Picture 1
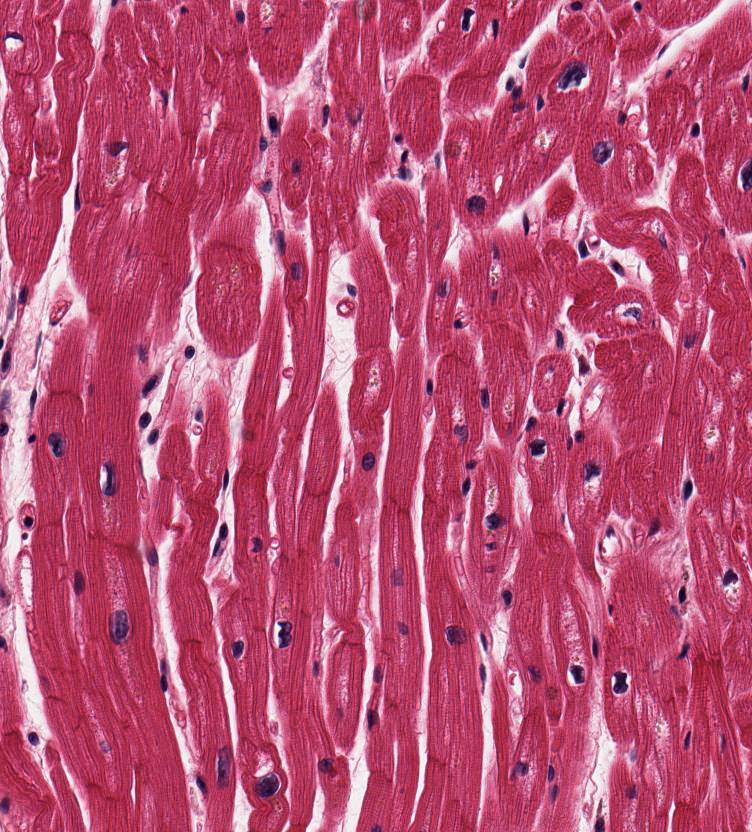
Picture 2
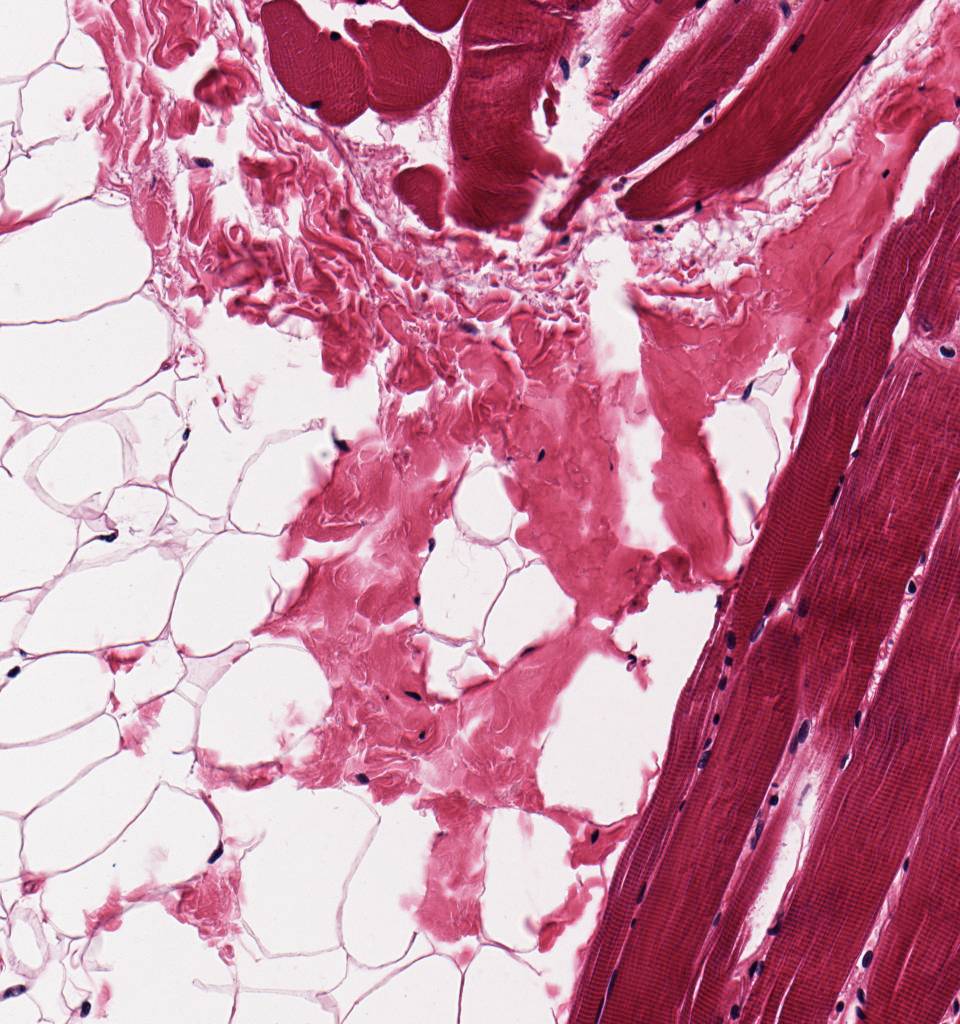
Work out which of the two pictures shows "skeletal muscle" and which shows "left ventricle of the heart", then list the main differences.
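Quickly: picture 1 is left ventricle of the heart; picture 2, skeletal muscle. In the ventricle, long eosinophilic fibres run mostly top to bottom through the left and centre, many branching to join their neighbours. You can make out fine lengthwise myofibrillar lines, and pale zones at the poles of the central nuclei hold small yellow-brown granules. Over in the skeletal muscle, the deep red fibres on the right show fine cross-striations, and their dark, elongated nuclei sit at the fibre edges rather than centrally.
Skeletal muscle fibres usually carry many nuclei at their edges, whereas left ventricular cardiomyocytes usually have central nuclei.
The skeletal muscle field also has large empty adipocytes on the left, with only occasional flattened nuclei at their rims, and wavy pink collagen bundles with few nuclei in the centre.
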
